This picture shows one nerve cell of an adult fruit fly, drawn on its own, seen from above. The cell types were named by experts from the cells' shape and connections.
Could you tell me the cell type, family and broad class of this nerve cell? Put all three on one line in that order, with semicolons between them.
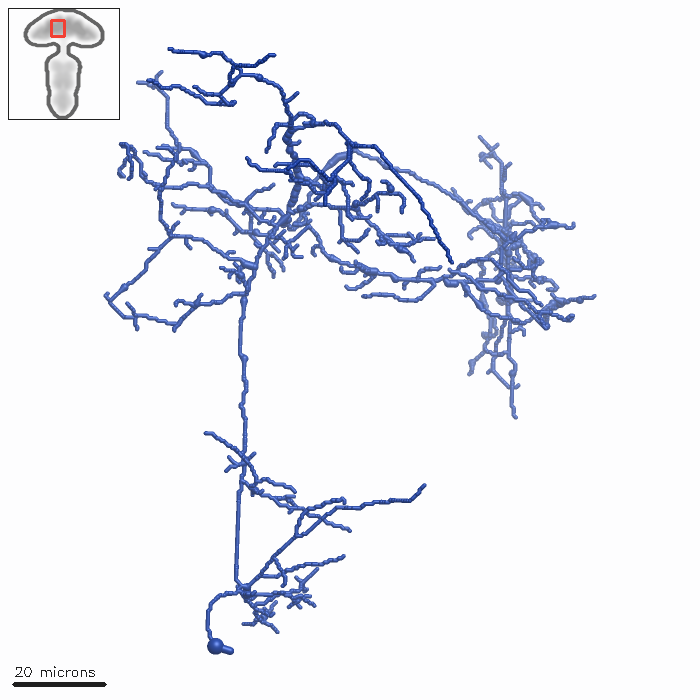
VES204m; hemilineage SMPpv2_ventral; central-brain intrinsic neuron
